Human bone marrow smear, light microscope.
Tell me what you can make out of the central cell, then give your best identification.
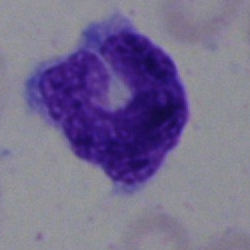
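Deep purple, coarsely clumped chromatin fills the nucleus. In the upper half of the nucleus lies a hole, pale like the background. Pale grey-blue cytoplasm shows only as a thin rim, mainly at the upper left. This is a monocyte.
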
